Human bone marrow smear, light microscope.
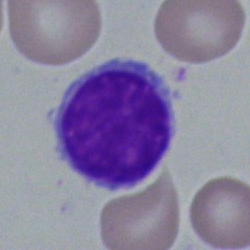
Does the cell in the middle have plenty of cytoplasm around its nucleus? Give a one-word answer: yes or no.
No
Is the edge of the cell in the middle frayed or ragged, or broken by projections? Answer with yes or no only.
Yes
